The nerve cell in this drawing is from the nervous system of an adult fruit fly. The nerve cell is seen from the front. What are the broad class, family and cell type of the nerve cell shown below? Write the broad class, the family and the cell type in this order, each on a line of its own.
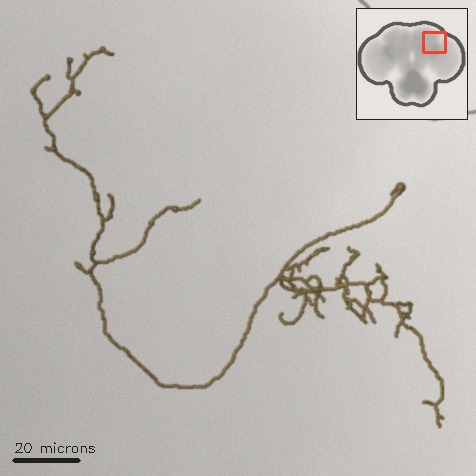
visual projection neuron
LoVP
LoVP8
